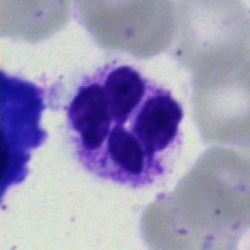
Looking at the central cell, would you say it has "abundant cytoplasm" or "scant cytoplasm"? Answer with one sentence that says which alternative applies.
In this cell, the cytoplasm is scant.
